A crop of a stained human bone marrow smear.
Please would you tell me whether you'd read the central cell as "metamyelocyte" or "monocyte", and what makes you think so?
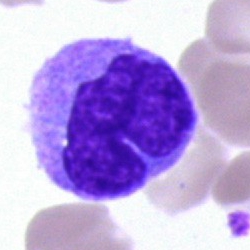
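My answer is monocyte. The nucleus sits towards the right, leaving most of the cytoplasm on the left. A thin pale cleft runs into it from the lower edge, so it looks folded. The cytoplasm is dusted with fine, faint lilac granules, and at the upper left the cell edge looks slightly frayed.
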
